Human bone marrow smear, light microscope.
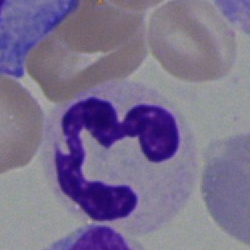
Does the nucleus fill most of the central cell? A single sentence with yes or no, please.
No, rather than scant, the cytoplasm of the cell is plentiful.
